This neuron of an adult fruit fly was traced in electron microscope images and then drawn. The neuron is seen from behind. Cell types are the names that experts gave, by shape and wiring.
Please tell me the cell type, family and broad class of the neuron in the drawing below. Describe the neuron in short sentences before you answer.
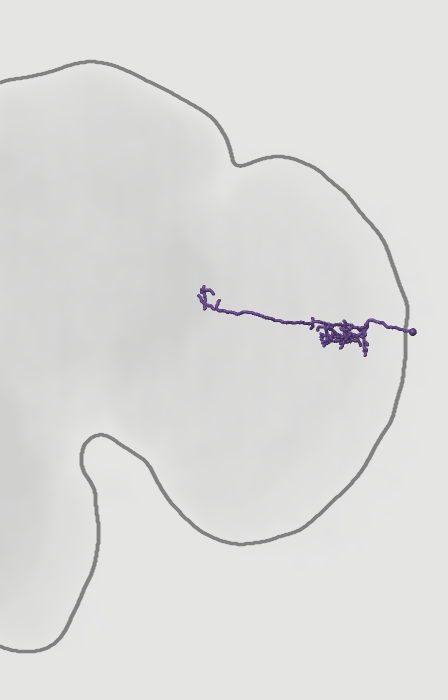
The cell body can be seen on the right of the picture. In this view it is more than twice as wide as it is tall. Its cell type is Tm5c. Its family is Tm. It is an optic-lobe intrinsic neuron.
